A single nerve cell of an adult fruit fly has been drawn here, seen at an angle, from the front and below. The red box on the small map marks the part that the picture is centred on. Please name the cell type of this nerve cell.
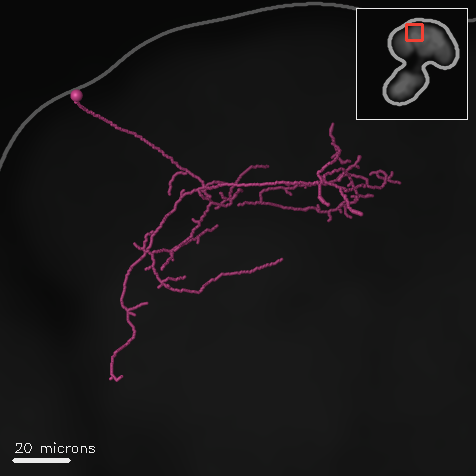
SLP266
